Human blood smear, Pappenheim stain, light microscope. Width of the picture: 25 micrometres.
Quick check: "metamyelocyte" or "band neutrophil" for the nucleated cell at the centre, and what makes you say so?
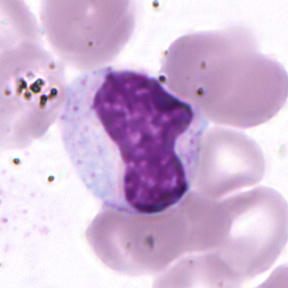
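It is a metamyelocyte. Its nucleus is elongated, with a notch in the right side near the middle.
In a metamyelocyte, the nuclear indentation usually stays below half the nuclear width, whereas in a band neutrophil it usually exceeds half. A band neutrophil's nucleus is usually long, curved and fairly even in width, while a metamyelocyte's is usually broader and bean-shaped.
The dark purple chromatin is mottled with small paler spots, and the pale grey-blue cytoplasm holds fine, sparse pinkish-purple granules.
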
